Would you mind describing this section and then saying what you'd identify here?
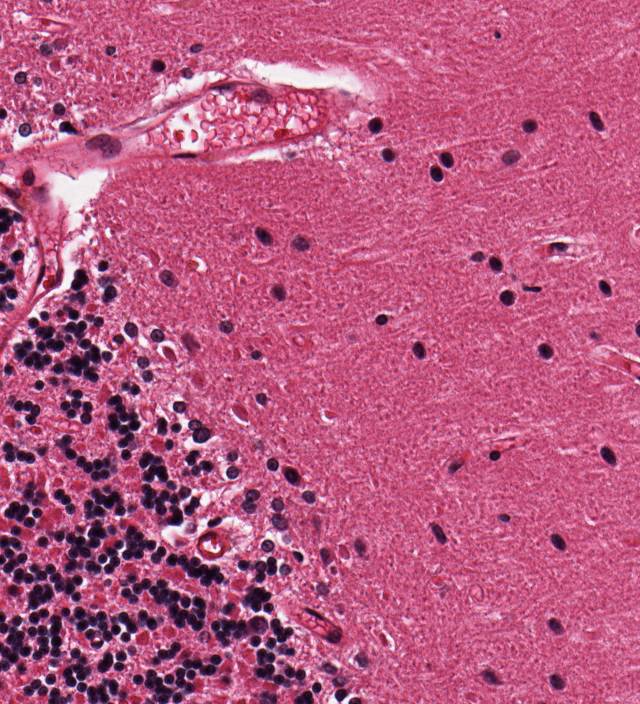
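Down in the lower left there's a crowded zone of small, round, darkly stained nuclei with hardly any visible cytoplasm, packed in clusters. The upper and right parts are a broad pale pink zone with few nuclei, small dark ones scattered evenly and lying singly. A thin-walled blood vessel full of red blood cells runs obliquely across the upper left. This is cerebellum.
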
